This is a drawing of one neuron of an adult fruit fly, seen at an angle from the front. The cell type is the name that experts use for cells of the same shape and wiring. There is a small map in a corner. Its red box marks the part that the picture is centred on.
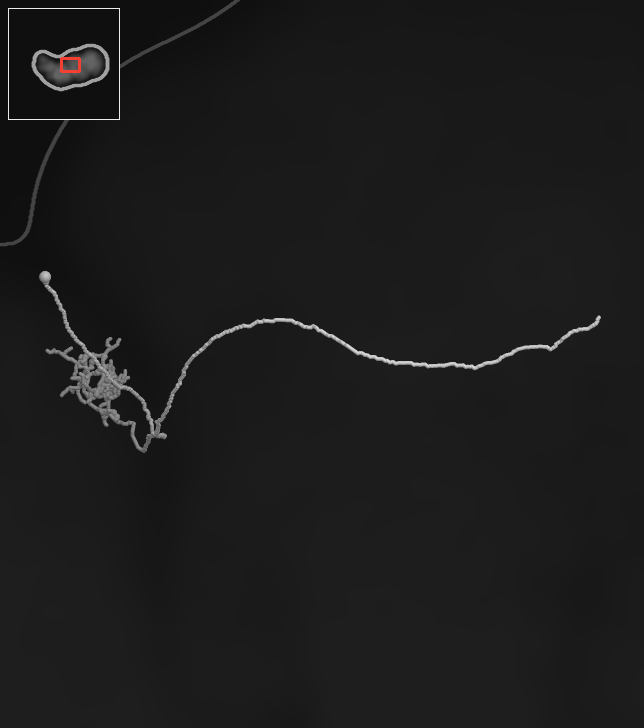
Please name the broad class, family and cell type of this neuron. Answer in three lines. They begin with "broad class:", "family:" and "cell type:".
broad class: visual projection neuron
family: hemilineage VPNd2
cell type: LC10b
